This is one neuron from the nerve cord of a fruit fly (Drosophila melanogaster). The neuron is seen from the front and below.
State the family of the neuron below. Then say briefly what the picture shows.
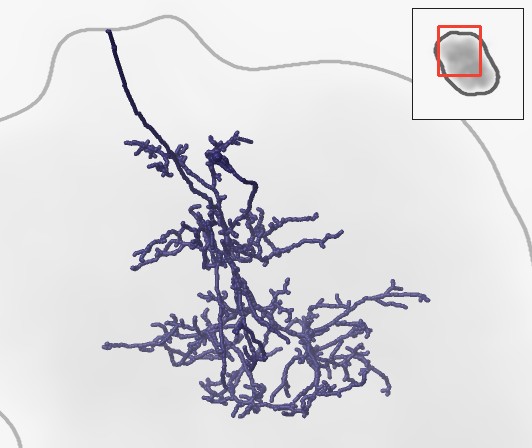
The family is hemilineage 08B. This is an ascending neuron. Dozens of branch ends can be seen. In this view it is about as wide as it is tall.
